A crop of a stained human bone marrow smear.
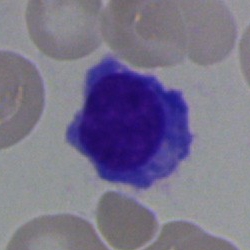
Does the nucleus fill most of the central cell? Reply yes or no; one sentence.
Yes, most of this cell is taken up by its nucleus.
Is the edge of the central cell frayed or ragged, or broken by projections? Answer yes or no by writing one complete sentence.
Yes, the border of the cell is ragged or frayed, or shows projections, blebs or tags.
